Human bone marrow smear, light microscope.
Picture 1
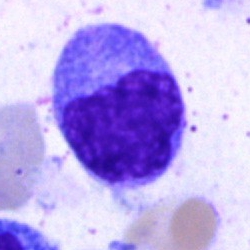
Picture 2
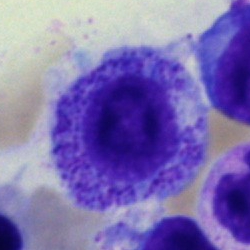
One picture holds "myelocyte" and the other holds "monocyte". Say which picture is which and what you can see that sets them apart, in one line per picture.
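Picture 1 – monocyte. No distinct granules are seen in the cytoplasm.
Picture 2 – myelocyte. The cytoplasm is packed with coarse dark violet granules.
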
